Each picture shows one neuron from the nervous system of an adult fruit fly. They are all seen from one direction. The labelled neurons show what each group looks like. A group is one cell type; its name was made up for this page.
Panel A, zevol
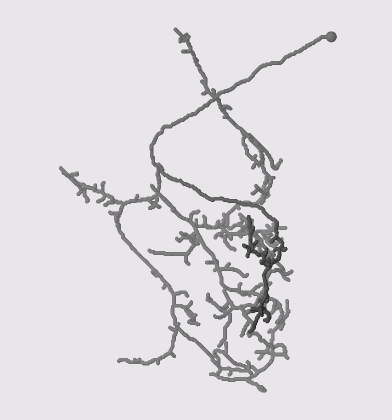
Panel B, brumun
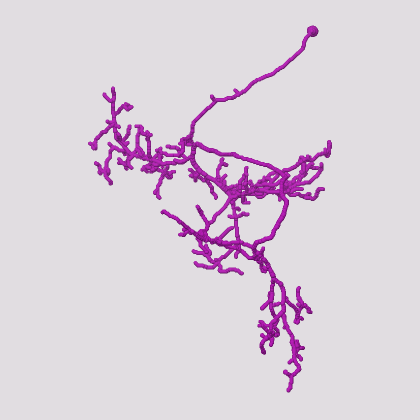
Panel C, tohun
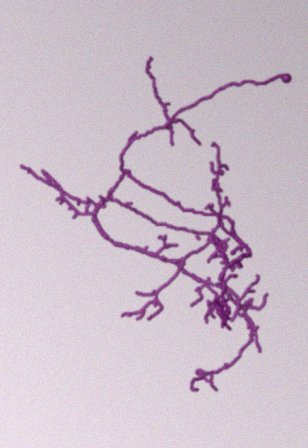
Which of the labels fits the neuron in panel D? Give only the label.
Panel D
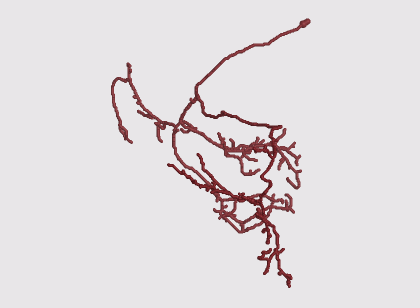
brumun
